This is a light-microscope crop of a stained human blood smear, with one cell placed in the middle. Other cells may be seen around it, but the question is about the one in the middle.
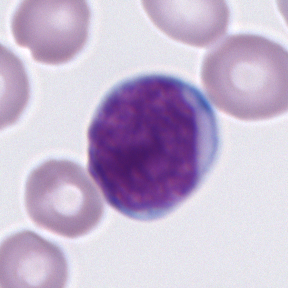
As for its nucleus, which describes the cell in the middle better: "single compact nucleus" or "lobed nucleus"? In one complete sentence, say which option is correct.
What the cell contains is a single compact round, oval or kidney-shaped nucleus.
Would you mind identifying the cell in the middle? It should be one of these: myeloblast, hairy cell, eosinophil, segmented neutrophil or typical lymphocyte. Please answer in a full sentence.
Present in the middle of the crop is a myeloblast.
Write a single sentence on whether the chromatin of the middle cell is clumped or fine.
Its chromatin is clumped in a coarse pattern.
